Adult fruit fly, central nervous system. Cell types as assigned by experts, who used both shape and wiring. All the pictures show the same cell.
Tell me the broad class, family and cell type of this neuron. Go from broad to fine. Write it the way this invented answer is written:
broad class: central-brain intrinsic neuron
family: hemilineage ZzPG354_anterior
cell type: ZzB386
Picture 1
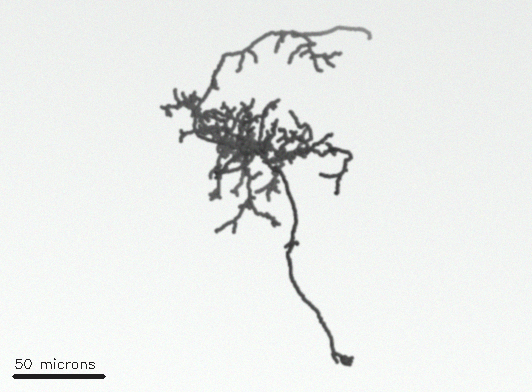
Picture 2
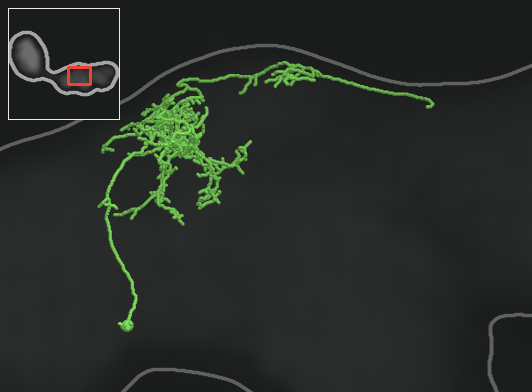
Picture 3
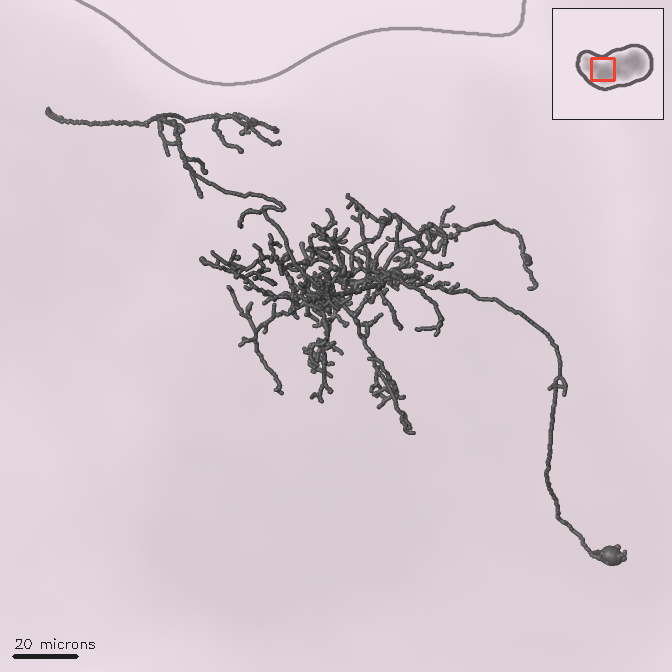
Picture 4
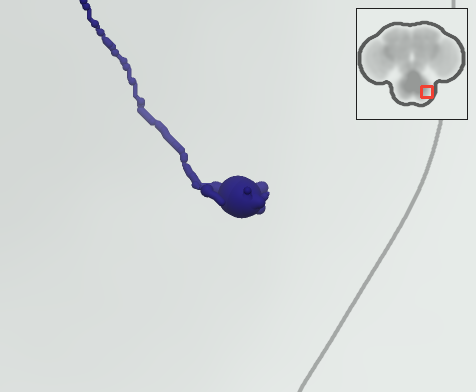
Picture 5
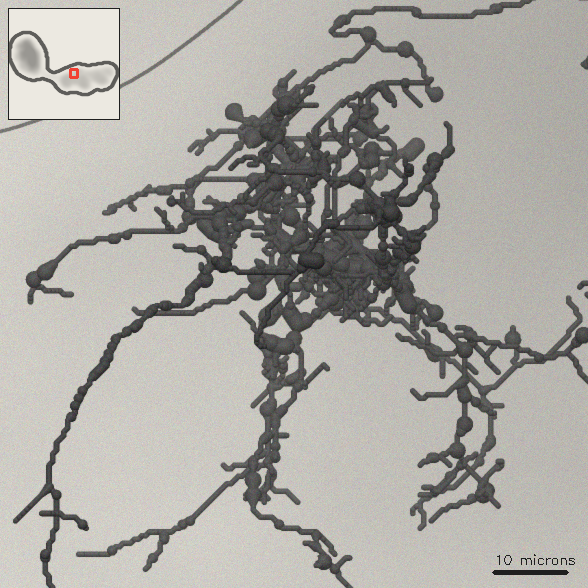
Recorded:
broad class: nerve-cord intrinsic neuron
family: hemilineage 06A
cell type: IN06A039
